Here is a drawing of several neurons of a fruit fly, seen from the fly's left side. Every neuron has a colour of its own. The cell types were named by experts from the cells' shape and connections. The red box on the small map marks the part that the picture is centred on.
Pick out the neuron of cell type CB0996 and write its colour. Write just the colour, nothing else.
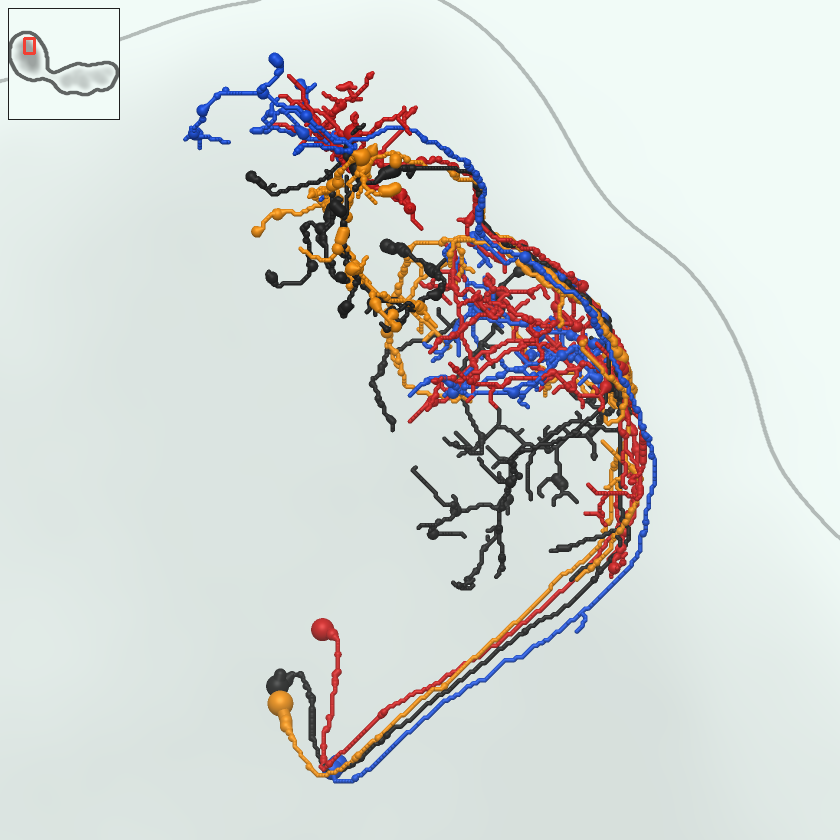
black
